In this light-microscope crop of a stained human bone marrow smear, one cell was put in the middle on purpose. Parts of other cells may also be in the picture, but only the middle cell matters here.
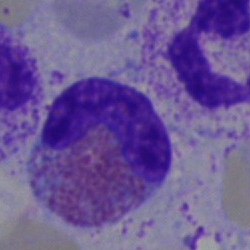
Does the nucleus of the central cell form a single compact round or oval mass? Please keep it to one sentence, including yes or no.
No, the nucleus takes the form of a curved band with no separate lobes.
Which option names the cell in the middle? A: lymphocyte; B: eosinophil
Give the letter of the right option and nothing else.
B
